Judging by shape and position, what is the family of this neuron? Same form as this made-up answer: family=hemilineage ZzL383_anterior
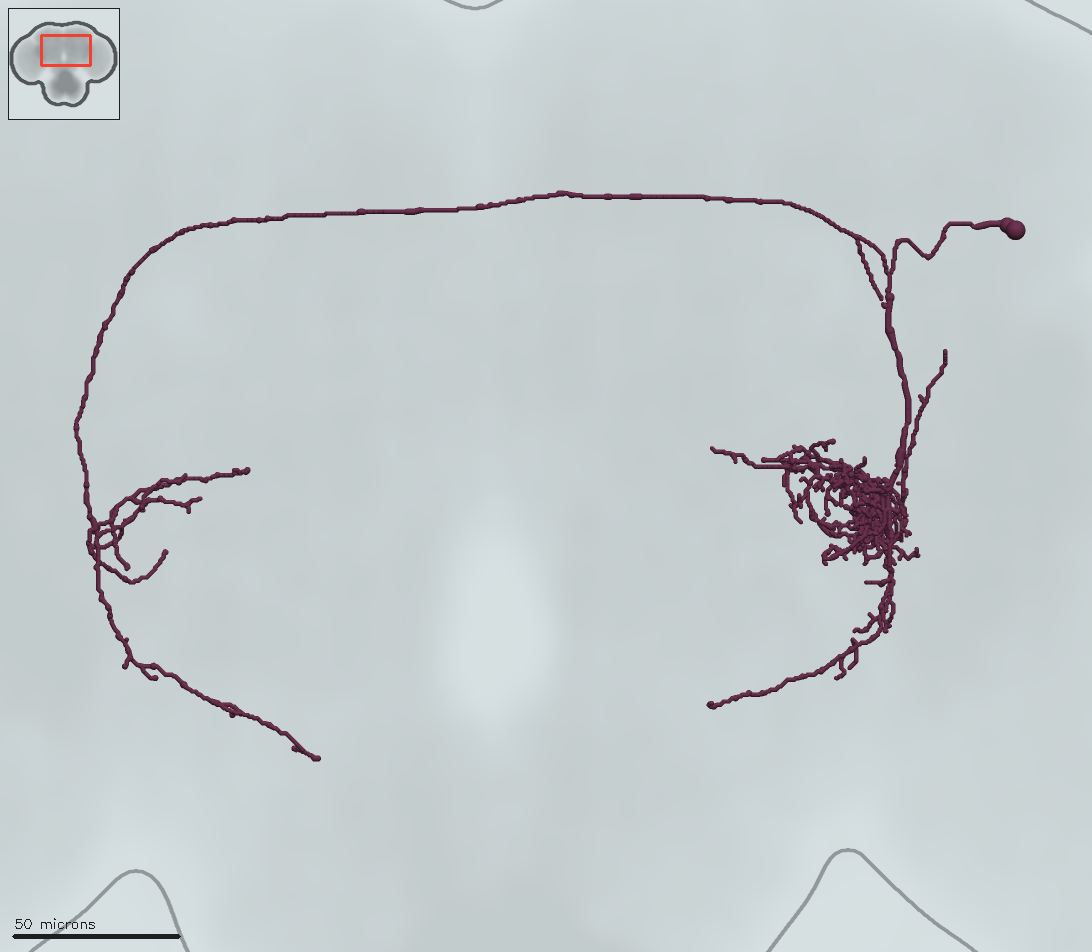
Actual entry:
family=hemilineage SLPp&v1_ventral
